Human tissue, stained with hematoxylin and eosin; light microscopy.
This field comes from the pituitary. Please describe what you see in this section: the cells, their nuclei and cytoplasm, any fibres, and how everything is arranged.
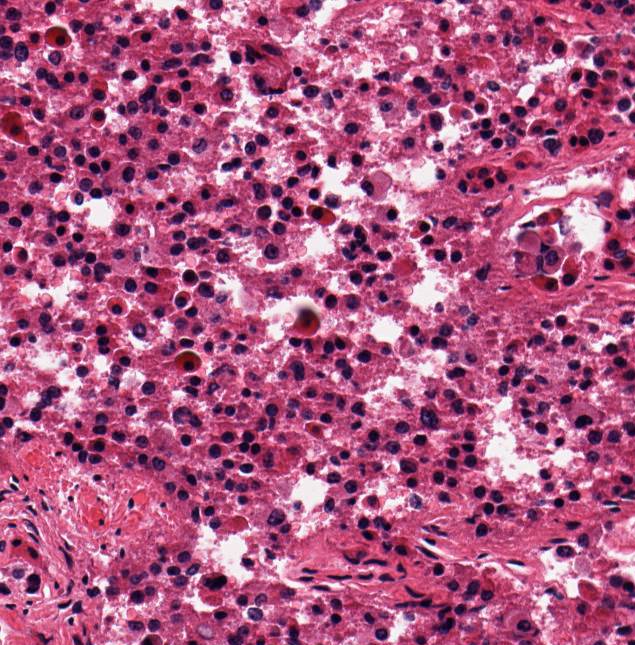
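Round cells spread as a diffuse sheet across most of the field. In most of them, a dark round nucleus lies to one side of pink cytoplasm. Scattered cells contain a round, deep red-pink globule within the cytoplasm. Along the lower part of the field, clearest at the lower left, runs pink fibrous stroma with elongated nuclei.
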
